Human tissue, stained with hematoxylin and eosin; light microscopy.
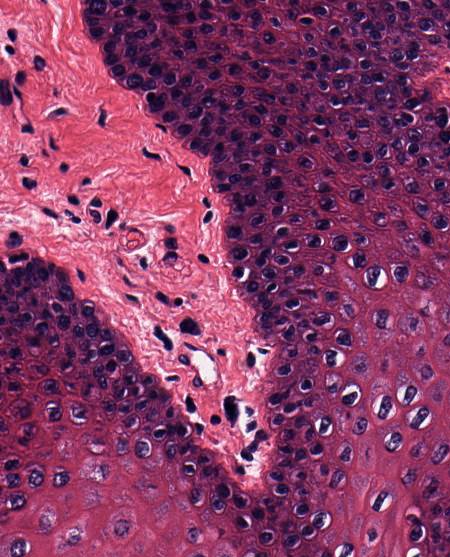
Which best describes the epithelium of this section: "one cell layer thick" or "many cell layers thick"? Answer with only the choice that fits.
Many cell layers thick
